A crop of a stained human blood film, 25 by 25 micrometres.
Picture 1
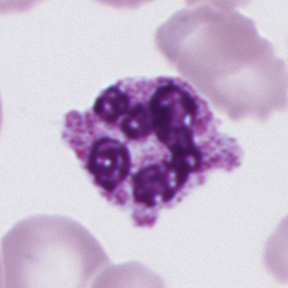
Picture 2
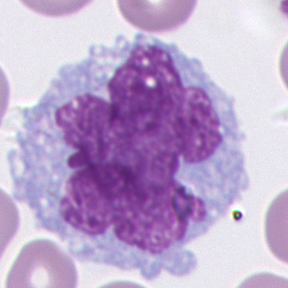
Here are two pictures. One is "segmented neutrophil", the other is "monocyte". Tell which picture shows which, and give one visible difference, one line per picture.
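The cell in picture 1 is a segmented neutrophil. Fine pinkish-violet granules fill the cytoplasm right out to the edge.
The cell in picture 2 is a monocyte. No distinct granules are seen in the cytoplasm.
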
